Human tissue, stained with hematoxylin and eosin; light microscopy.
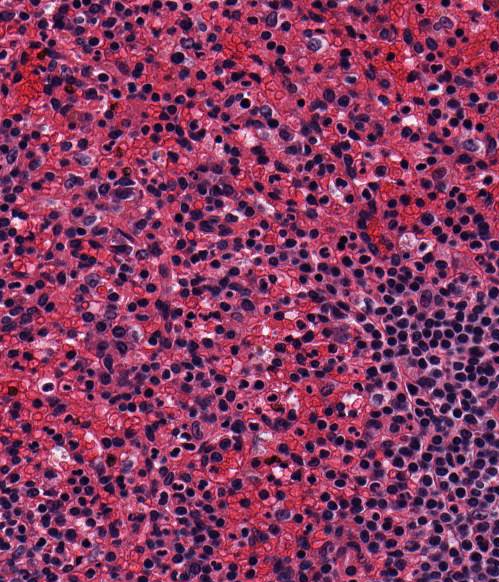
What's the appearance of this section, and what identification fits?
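One dense sheet of cells fills the field; no glands, epithelium or fat. Toward the lower right corner, lymphocytes pack tighter, with fewer red cells between. No thick-walled blood vessel appears. This is spleen.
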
